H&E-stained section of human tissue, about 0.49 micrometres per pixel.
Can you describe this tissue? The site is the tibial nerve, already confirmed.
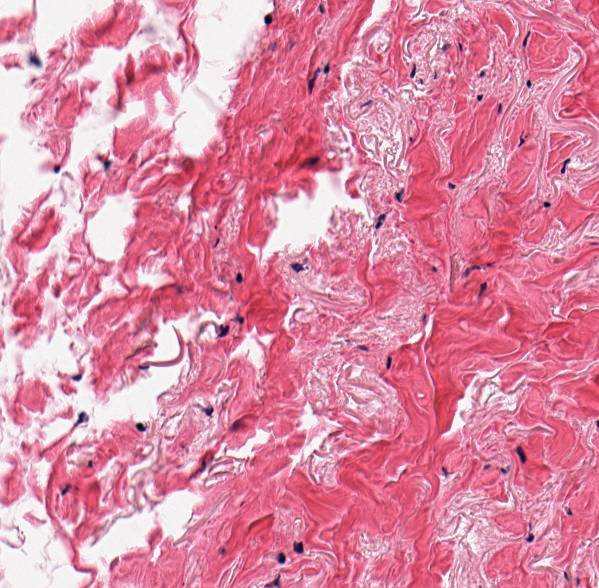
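Connective tissue of collagen bundles fills the field, without epithelium. The bundles are thick, deep pink and haphazardly interwoven. Between them lie sparse, small, dark, mostly elongated fibroblast-like nuclei, singly. On the left wide white spaces part the bundles; on the right they are tightly packed.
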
